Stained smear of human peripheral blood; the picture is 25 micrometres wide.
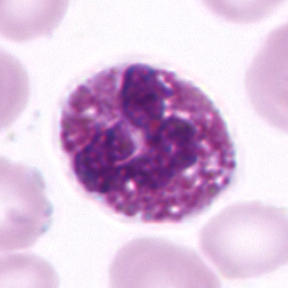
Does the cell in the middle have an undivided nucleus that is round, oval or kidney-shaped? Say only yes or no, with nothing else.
No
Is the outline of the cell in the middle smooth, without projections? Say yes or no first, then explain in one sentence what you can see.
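Yes. The cell outline is smooth and round to slightly oval.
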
